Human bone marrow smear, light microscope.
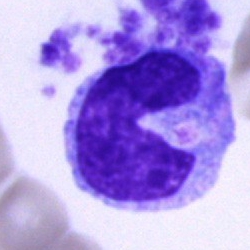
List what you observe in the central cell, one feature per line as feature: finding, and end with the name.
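Nucleus: kidney-shaped, deep notch opening to the right
Cytoplasm: pale lilac-blue, widest on the right side
Texture: finely granular cytoplasm
Notch: pale pinkish patch of cytoplasm within it
Name: monocyte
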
